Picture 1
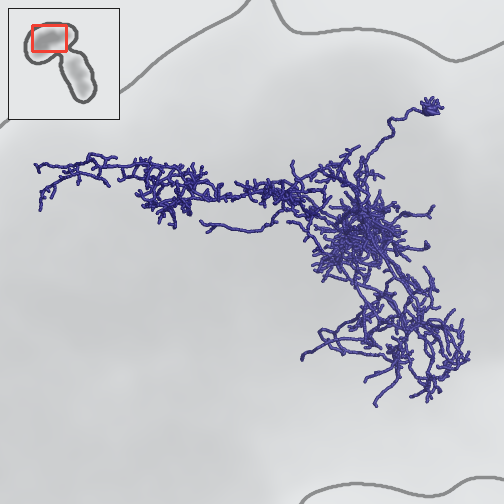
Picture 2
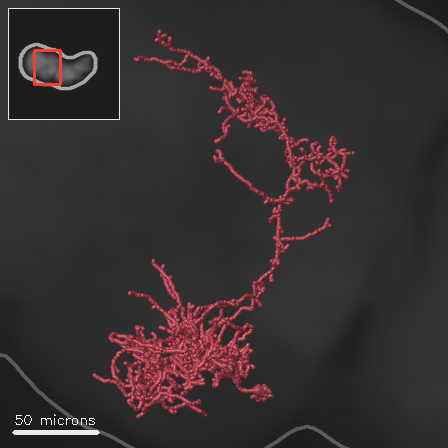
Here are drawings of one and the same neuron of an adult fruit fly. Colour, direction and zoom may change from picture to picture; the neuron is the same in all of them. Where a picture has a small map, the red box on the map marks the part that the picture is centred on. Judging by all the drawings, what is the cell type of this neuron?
GNG700m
